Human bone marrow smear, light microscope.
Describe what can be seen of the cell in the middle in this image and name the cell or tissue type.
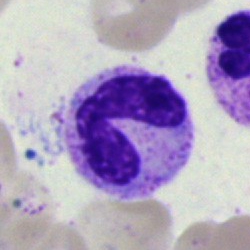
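Look first at the nucleus, a thick curved band bent into a C shape that opens toward the right. Its chromatin is dark purple and coarsely clumped, and no nucleoli can be made out. The cytoplasm contains no vacuoles. The cell is a band neutrophil.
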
